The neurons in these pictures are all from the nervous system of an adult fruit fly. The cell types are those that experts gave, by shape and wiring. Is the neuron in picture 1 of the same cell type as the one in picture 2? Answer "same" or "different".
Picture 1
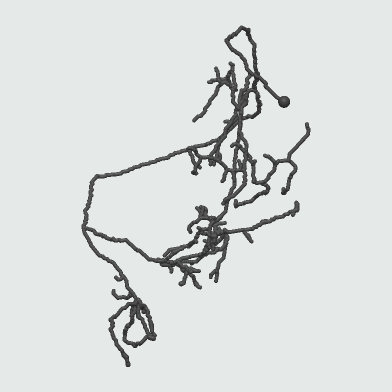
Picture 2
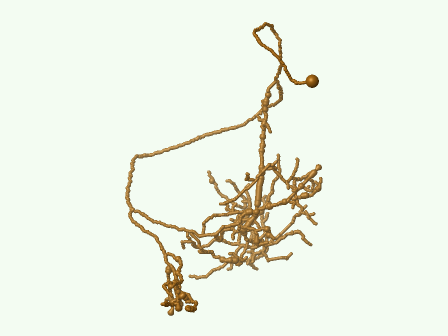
different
